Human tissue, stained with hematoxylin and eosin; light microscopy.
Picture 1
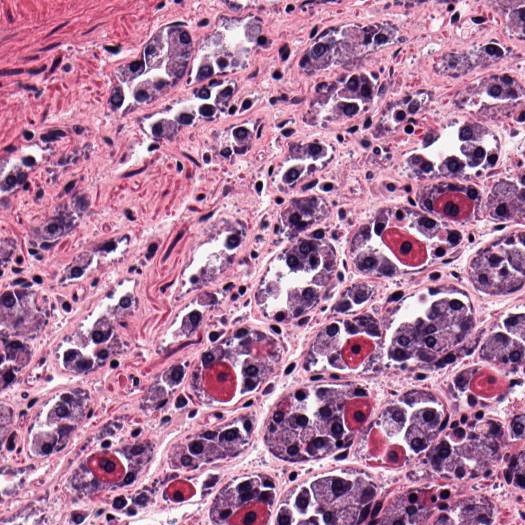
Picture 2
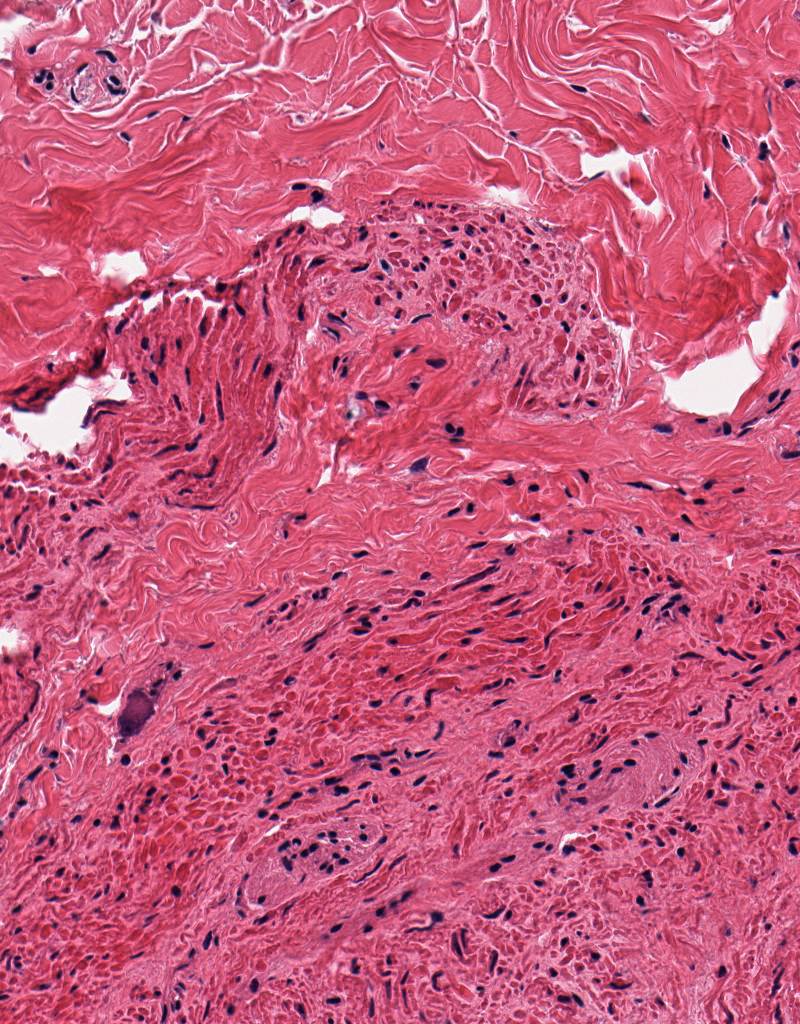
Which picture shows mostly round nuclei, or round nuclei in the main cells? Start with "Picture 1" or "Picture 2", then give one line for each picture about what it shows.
Picture 1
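What picture 1 shows: The nuclei of the nest cells are round and fairly uniform.
What picture 2 shows: Nuclei in the lower half are mostly elongated, slender and dark, many with a wavy outline.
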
